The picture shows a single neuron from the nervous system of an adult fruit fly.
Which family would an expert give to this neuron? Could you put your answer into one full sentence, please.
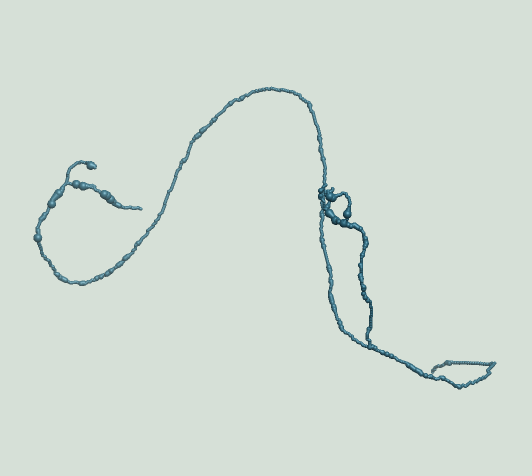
This neuron is grouped into family class olfactory.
